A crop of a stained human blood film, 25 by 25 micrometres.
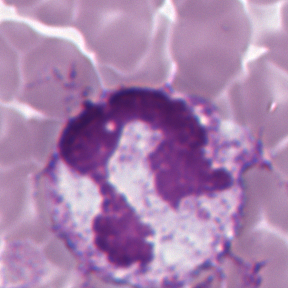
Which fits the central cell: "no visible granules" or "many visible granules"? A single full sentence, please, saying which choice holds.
The cytoplasm of this cell holds many visible granules.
